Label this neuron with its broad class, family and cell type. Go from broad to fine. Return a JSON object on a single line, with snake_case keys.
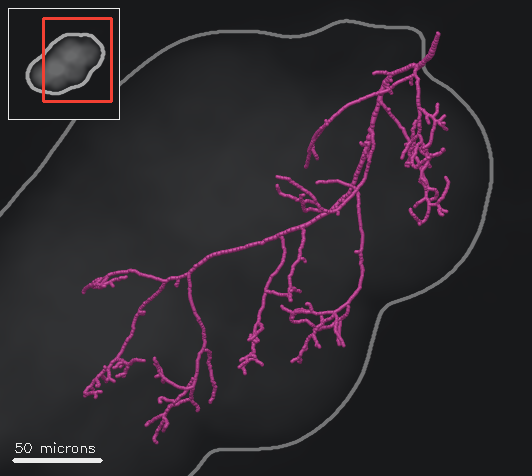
{"broad_class": "descending neuron", "family": "DNg", "cell_type": "DNg108"}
